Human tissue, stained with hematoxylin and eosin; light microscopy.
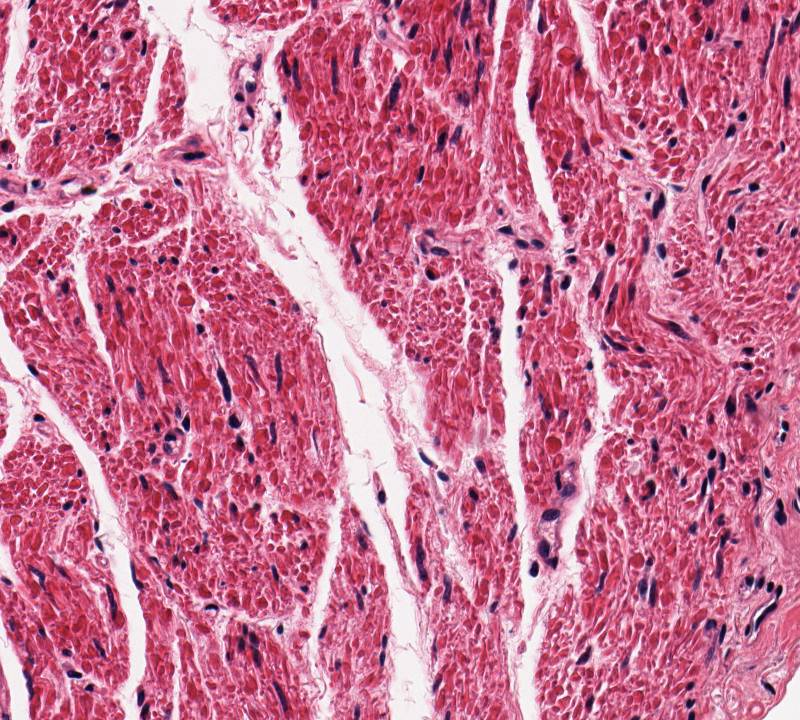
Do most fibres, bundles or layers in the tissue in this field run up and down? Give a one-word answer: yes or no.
Yes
